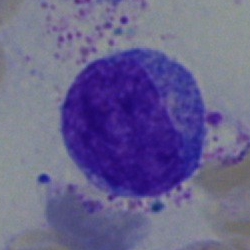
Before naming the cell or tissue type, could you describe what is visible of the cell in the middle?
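Round, smooth outline on this one, and the cytoplasm stains blue. I can't make out any distinct granules in it. There's a paler zone over in the right part of the cell. That's a myelocyte.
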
